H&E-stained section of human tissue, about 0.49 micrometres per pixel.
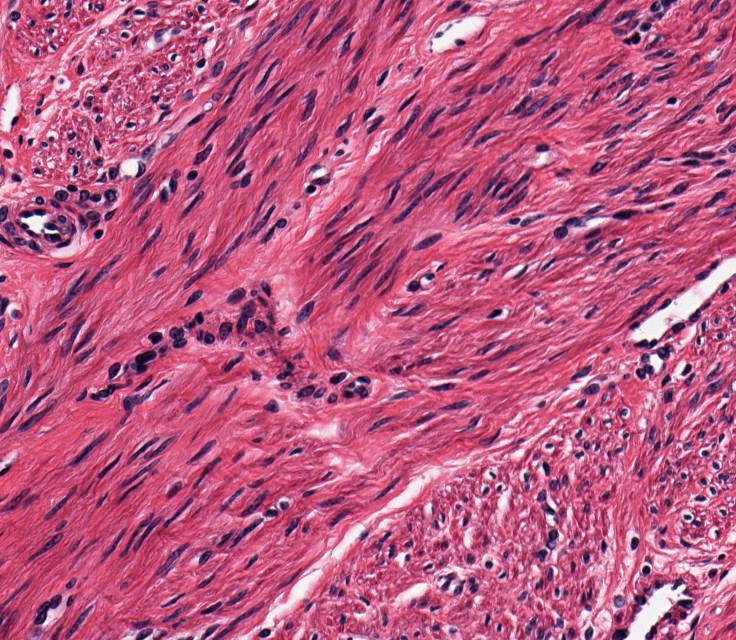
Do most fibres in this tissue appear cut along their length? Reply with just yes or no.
Yes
